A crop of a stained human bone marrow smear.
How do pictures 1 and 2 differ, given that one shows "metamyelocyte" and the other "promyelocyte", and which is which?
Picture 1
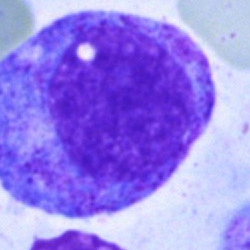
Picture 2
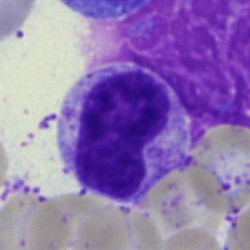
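What you see in picture 1 is a promyelocyte, and in picture 2 a metamyelocyte. Begin with the nucleus of the metamyelocyte: it is bean-shaped, notched on its right side, and you will find no nucleoli in it.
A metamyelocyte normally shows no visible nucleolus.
In the promyelocyte, look at the chromatin, which is finely granular, without large dark clumps.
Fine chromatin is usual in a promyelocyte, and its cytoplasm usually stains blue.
The promyelocyte's blue cytoplasm is widest on the left side of the nucleus, where a paler zone lies just beside it. In the metamyelocyte, the nucleus fills most of the cell, leaving a moderate rim of pale grey-blue cytoplasm. Both cells have a smooth, rounded outline. Around them, the purple edge of another nucleated cell appears at the bottom of picture 1, and pale red cells press against the metamyelocyte's lower edge.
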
